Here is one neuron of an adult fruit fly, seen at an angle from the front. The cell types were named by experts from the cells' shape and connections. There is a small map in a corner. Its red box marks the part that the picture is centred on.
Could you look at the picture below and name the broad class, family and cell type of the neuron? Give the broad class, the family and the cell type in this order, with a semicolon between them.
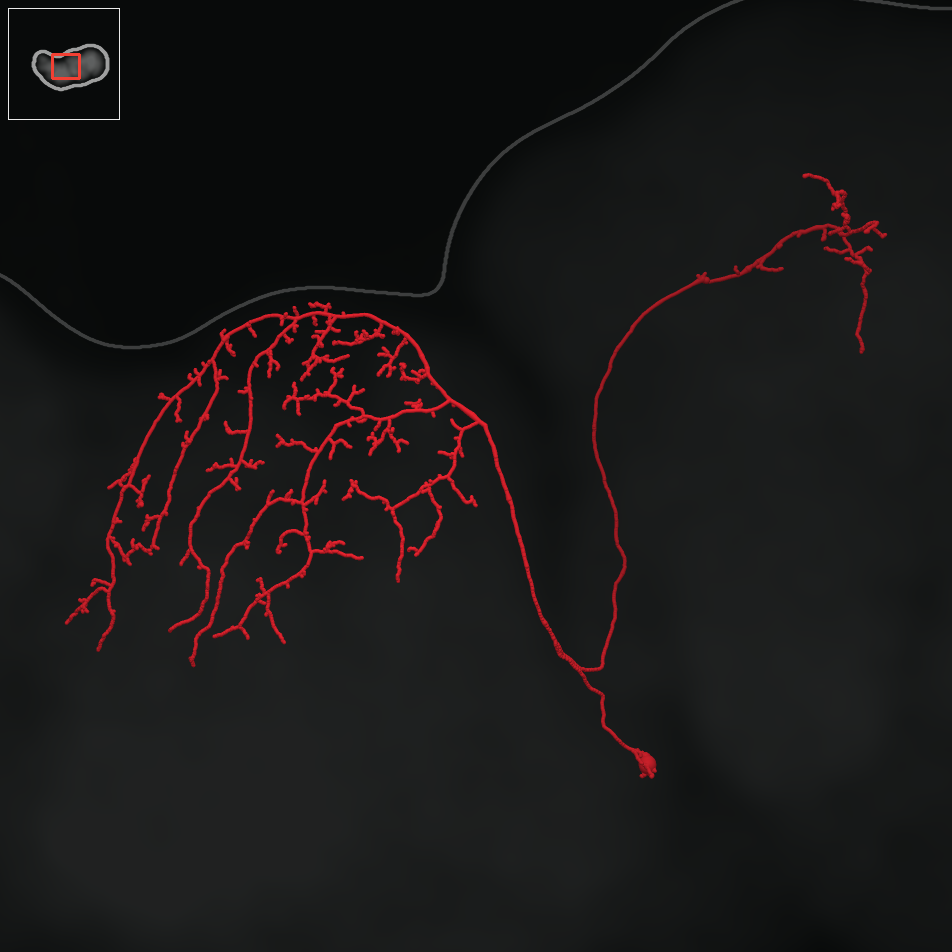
visual projection neuron; MeVP; MeVP46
